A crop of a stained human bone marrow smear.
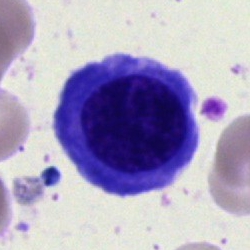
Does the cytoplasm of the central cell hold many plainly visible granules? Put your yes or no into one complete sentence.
No, there are no visible granules in its cytoplasm.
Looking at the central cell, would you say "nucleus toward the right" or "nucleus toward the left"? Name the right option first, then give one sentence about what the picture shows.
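Nucleus toward the right. The nucleus sits off-centre, shifted towards the right side of the cell.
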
